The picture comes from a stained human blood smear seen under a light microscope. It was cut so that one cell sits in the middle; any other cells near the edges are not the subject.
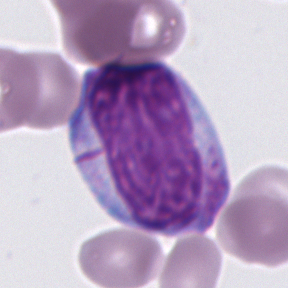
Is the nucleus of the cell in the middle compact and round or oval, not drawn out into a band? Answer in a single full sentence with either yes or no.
Yes, its nucleus forms a single compact round or oval shape.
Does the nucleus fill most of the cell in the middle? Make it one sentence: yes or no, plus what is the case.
Yes, around the nucleus there is only a narrow rim of cytoplasm.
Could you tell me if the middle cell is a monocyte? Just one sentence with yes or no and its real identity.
No, the cell at the center of this crop is an atypical promyelocyte instead of a monocyte.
